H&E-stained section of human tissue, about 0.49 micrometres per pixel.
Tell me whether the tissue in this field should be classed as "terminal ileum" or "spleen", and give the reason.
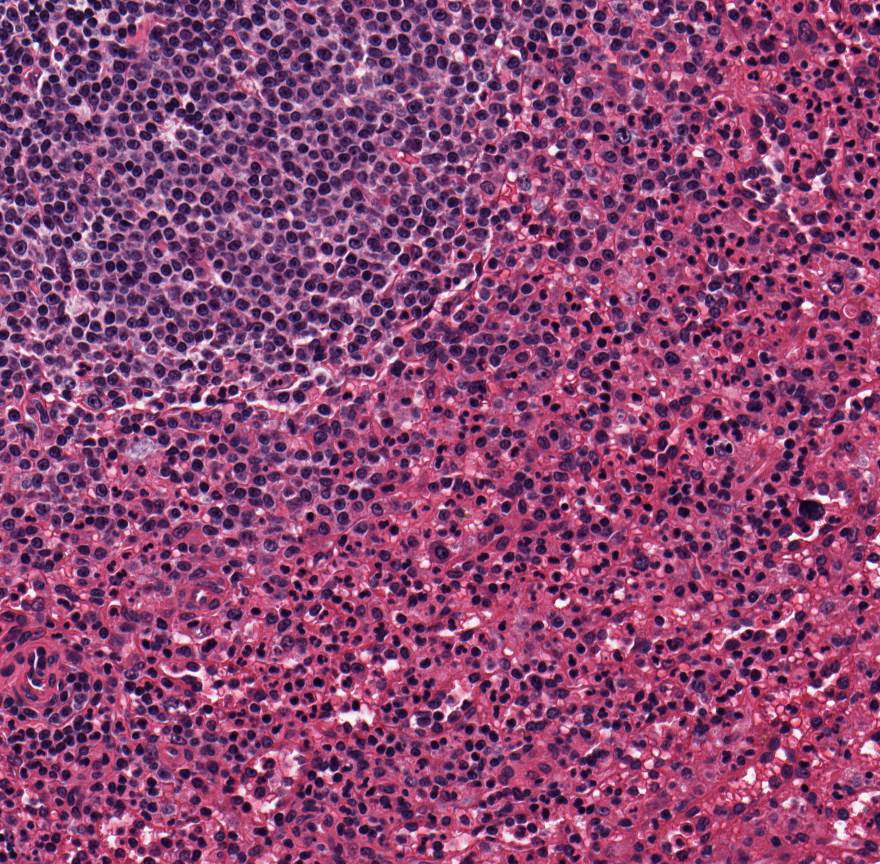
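It is spleen. The field is solidly cellular. Upper left sits a darker zone of tightly packed small lymphocytes with round dark nuclei and scant cytoplasm; over the right and lower parts, a pinker, looser zone whose cells vary more in size and cytoplasm.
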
